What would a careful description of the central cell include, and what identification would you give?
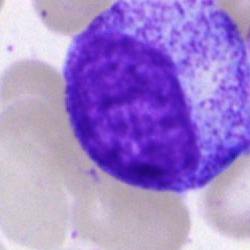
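The cell extends beyond the top and right edges of the crop, so its full outline is not shown. Its nucleus lies off-centre toward the left side. The chromatin is dark purple with a mottled, patchy pattern, and the cytoplasm has a pale lilac background. The cell is a promyelocyte.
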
